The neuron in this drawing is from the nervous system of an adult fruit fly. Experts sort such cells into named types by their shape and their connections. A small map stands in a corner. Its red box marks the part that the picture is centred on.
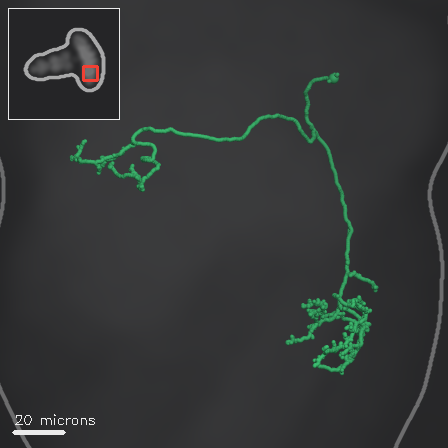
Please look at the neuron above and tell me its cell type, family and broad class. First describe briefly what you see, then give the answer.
The cell body can be seen at the upper right of the picture. By the scale bar it is about 120 microns wide in this view. It is of cell type MeLo3a. The family is MeLo. Its broad class is optic-lobe intrinsic neuron.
